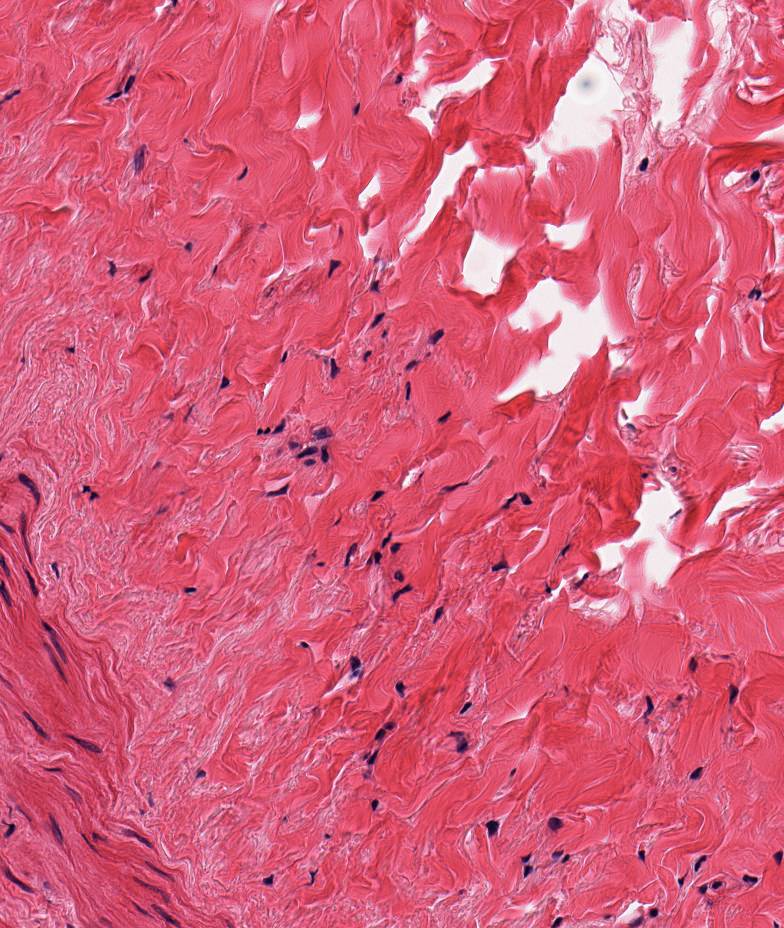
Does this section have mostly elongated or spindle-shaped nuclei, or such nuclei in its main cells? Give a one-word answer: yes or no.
Yes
